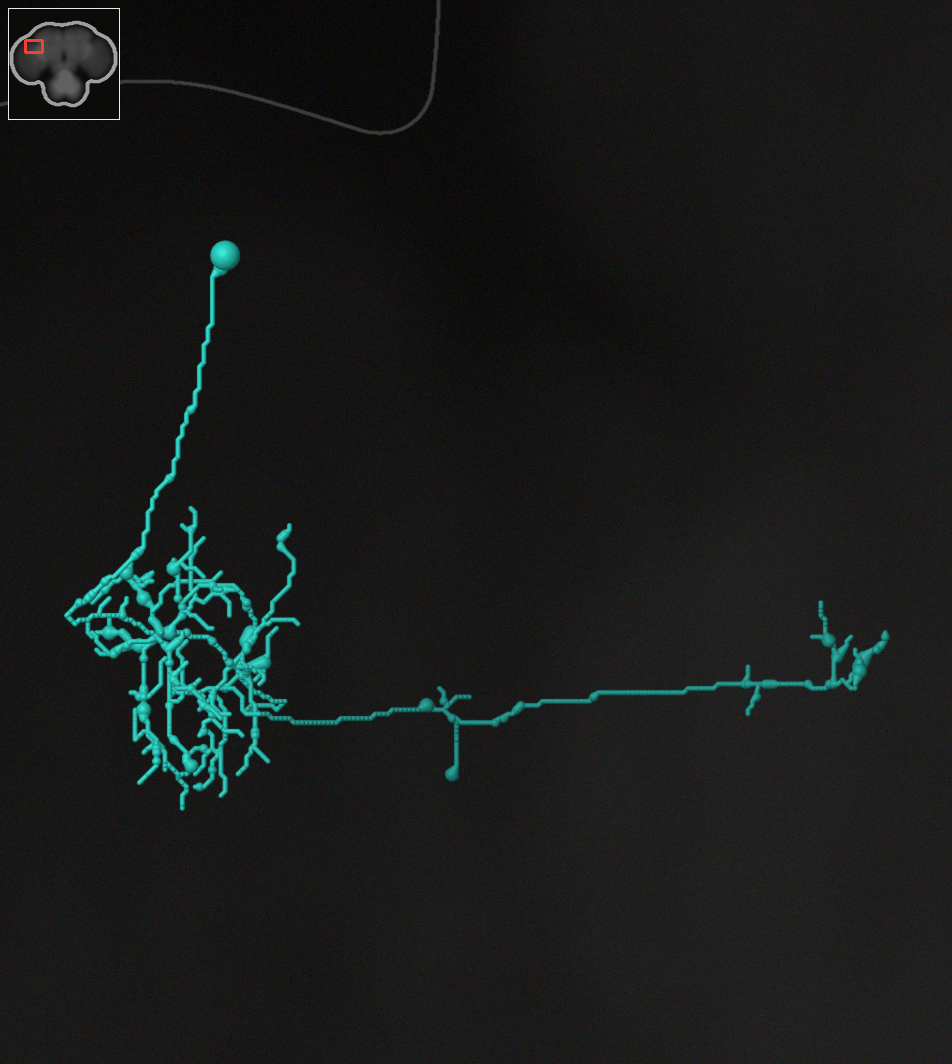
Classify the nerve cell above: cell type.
TmY10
